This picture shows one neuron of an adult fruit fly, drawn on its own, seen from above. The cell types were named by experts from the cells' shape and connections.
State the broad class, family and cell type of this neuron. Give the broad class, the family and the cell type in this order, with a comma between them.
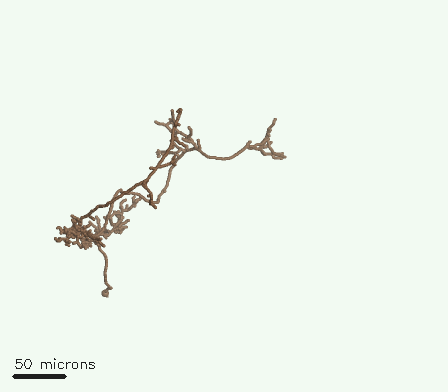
central-brain intrinsic neuron, hemilineage VLPl&p1_posterior, ALIN3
